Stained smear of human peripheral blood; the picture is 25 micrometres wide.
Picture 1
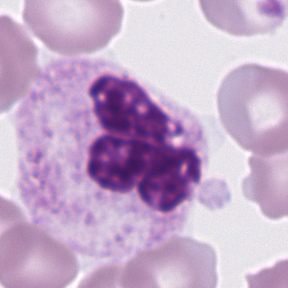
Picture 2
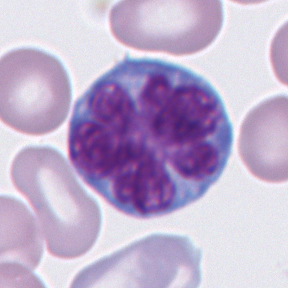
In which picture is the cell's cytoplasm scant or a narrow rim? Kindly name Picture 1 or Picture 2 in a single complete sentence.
It is in picture 2 that the cytoplasm of the cell is scant.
